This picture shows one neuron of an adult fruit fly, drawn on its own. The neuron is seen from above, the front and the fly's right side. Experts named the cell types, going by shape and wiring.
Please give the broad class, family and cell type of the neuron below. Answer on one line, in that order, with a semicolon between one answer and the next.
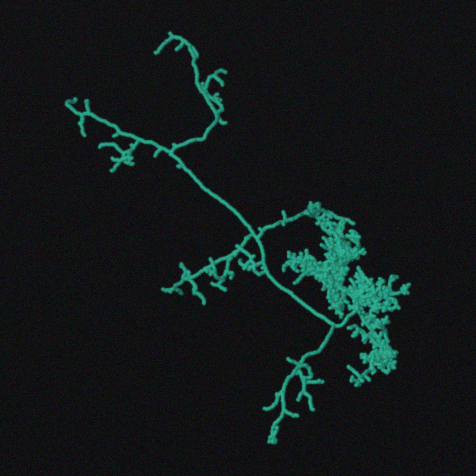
nerve-cord intrinsic neuron; hemilineage 06B; IN06B008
